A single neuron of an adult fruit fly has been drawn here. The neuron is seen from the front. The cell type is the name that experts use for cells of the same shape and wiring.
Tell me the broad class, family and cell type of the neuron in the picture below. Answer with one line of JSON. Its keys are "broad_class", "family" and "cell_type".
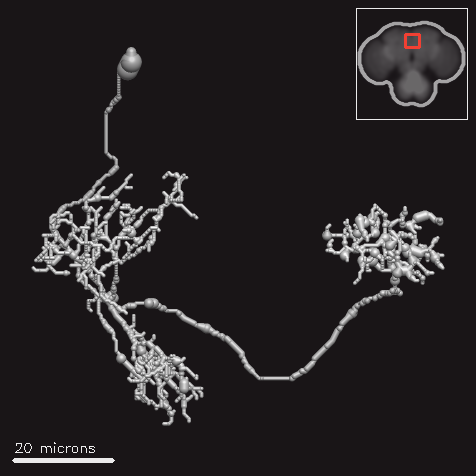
{"broad_class": "central-brain intrinsic neuron", "family": "class CX", "cell_type": "hDeltaC"}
